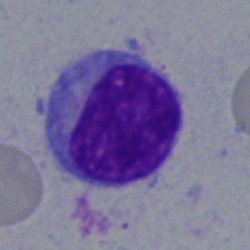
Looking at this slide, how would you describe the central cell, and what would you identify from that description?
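The outline I see is smooth, round to slightly oval. Its chromatin is dark purple and clumped, with small paler spots scattered through it. Blue cytoplasm makes a crescent mostly left of the nucleus, paler in a band against the nucleus's upper-left edge. A lymphocyte, then.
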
